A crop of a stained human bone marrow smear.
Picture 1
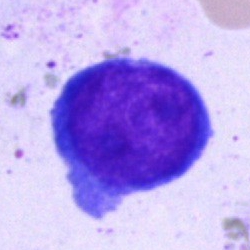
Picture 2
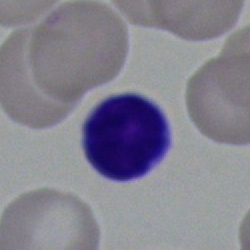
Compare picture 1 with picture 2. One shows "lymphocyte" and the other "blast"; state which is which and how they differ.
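Right, the blast is in picture 1 and the lymphocyte is in picture 2. I'll start with the chromatin: in the first it looks fine and evenly spread, not coarsely clumped, while in the second it is dense and evenly dark purple.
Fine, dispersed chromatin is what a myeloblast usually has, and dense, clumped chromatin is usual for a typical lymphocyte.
Then the cytoplasm. In picture 1 it is stained deep blue and forms only a thin rim around the nucleus, except where a paler blue bulge sticks out from the lower edge. In picture 2 I can't make out any distinct rim of cytoplasm around the nucleus.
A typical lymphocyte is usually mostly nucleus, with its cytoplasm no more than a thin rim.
Looking for nucleoli, I find none in picture 2.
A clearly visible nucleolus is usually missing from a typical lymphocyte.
What do the two share? Each has a round outline, the main body of the first only roughly so, and neither shows any granules. The second has no vacuoles either.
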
